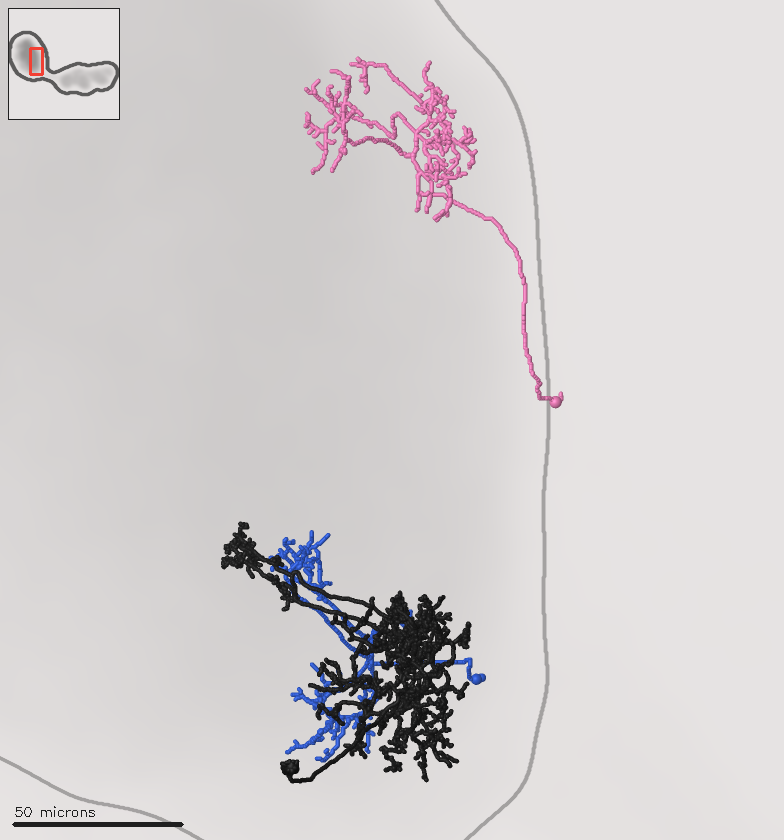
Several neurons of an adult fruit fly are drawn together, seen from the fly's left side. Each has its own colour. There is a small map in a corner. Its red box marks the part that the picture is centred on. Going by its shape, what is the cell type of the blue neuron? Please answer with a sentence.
The cell type is Y14.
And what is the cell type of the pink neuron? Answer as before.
The cell type is Y13.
